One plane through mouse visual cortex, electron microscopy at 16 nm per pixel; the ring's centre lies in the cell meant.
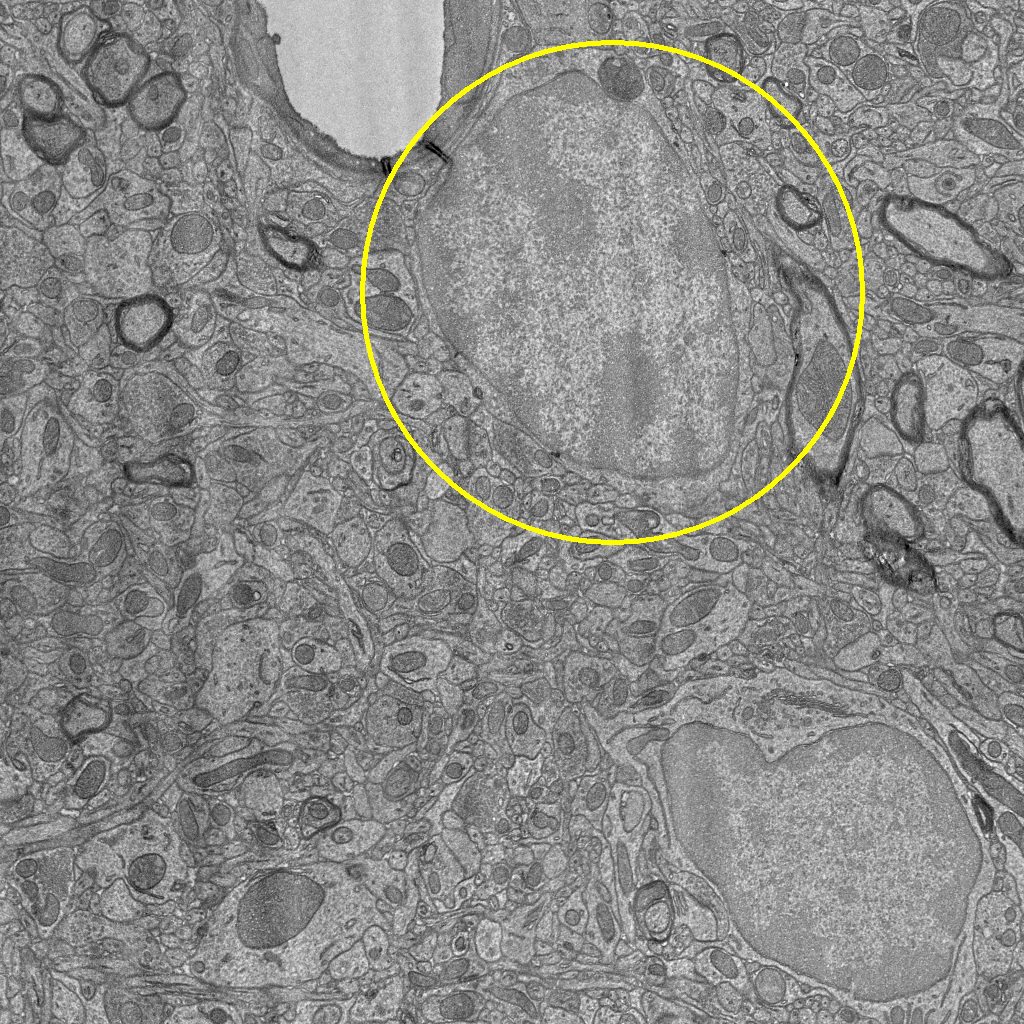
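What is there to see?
A nucleus wholly inside the ring; a pale vessel lumen lies just past the cell body's upper left.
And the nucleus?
Smooth, without deep folds; no distinct nucleolus shows in this section.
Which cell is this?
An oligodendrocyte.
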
